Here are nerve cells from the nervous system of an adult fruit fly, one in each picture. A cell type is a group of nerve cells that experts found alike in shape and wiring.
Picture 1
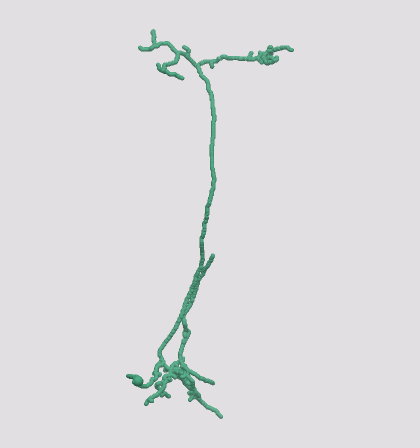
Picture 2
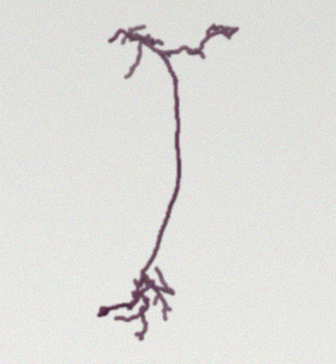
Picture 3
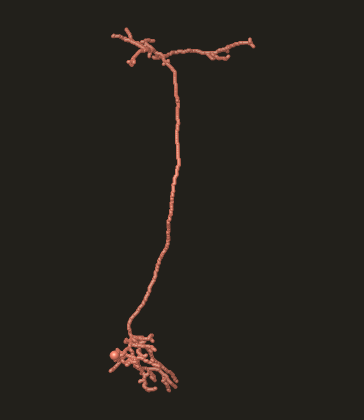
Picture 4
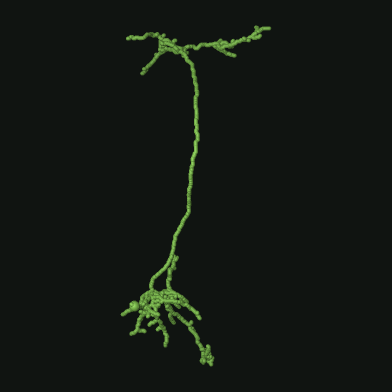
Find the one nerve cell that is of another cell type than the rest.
Picture 2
